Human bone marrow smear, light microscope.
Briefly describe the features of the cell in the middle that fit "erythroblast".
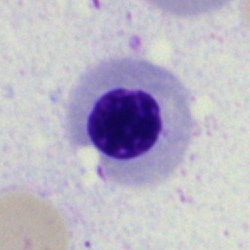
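Taking this as an erythroblast, let me go through what I can see. The outline of the cell is round and smooth.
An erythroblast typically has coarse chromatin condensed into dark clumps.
Here the chromatin is dense and dark purple, which sits well with that, though a few small paler spots show within it. I can't make out any nucleoli in the nucleus. All the way round the nucleus runs a broad rim of pale bluish-lilac cytoplasm.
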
